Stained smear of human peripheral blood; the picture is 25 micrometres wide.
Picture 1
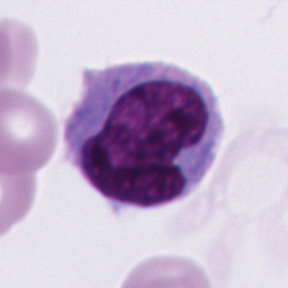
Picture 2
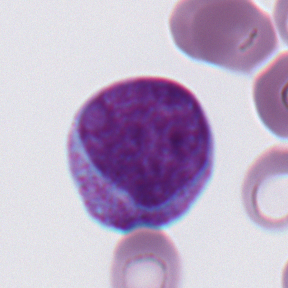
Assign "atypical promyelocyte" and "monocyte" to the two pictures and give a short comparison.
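First item: picture 1 is a monocyte, picture 2 an atypical promyelocyte. Nucleus, picture 1: folded, with a deep notch cutting in from the right side, and no nucleoli visible.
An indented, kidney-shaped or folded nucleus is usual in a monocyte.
Nucleus, picture 2: separated from the cytoplasm along the lower left by a thin pale line. Cytoplasm, picture 1: pale grey-blue, without coarse granules.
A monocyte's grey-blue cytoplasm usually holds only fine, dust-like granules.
Cytoplasm, picture 2: purplish, filled with fine granules, and forming a crescent along the lower left side of the cell. Outline, picture 1: irregular, with small pointed tags of cytoplasm at the margin. Outline, picture 2: round and smooth, with no surface projections; a red cell touches its lower edge. Size, picture 1: the cell is about 14 micrometres across and the nucleus about 12 by 10 micrometres, filling about 60% of the cell's area.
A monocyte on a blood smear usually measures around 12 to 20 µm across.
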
